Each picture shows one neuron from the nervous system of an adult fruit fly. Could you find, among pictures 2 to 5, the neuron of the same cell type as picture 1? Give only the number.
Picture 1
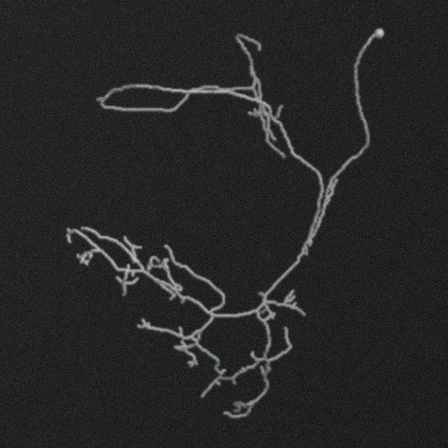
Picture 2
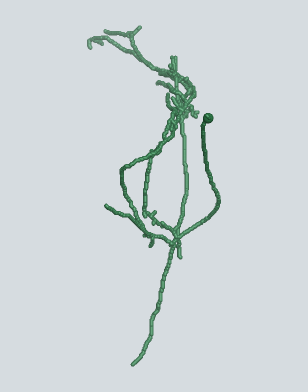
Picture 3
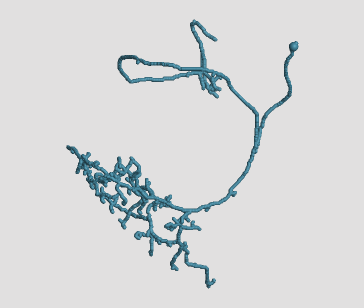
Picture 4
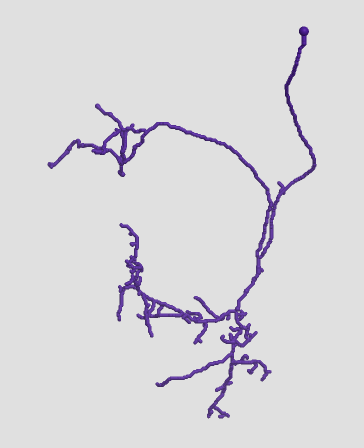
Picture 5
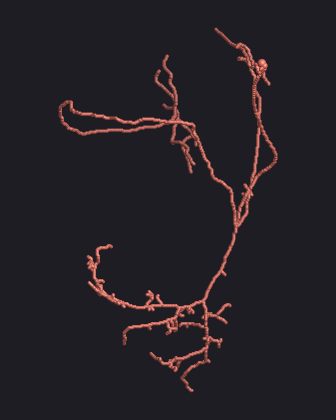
3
